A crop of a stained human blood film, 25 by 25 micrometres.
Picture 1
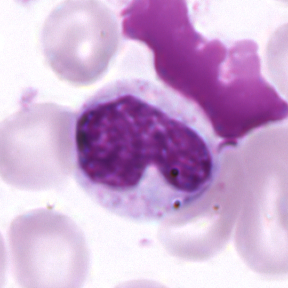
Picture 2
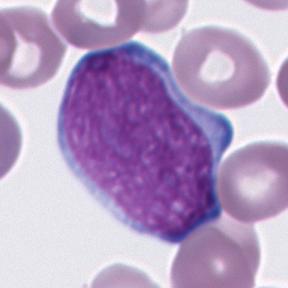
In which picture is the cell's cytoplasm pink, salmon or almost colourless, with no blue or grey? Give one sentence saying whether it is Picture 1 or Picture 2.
Picture 1 shows a cell with pink or nearly colourless cytoplasm and no trace of blue or grey.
